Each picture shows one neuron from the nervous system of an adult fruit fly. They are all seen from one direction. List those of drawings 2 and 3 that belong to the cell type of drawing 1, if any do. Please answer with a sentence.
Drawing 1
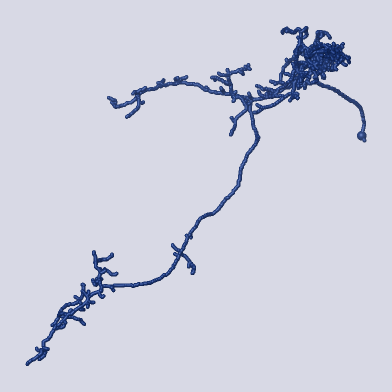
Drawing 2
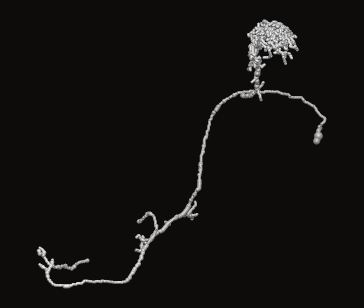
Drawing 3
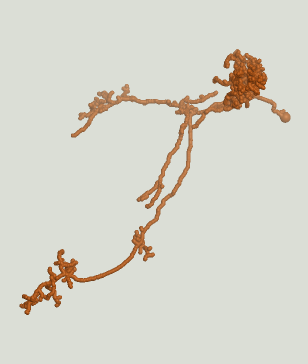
Drawing 3 is of the same cell type.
